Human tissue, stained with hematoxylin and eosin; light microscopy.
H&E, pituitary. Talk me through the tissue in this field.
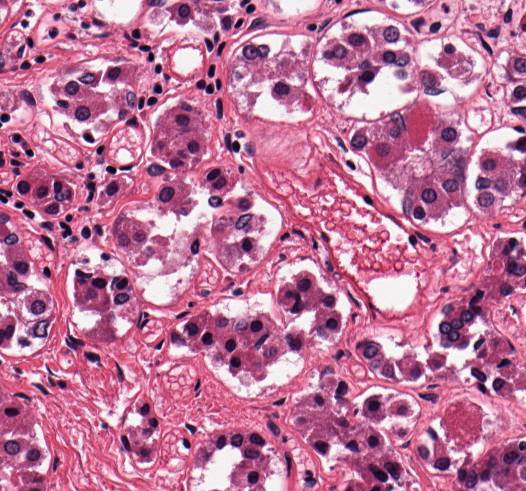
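Across the whole field, the cells are gathered into rounded nests with thin fibrous septa between them. Each nest cell is large and polygonal, with plenty of cytoplasm. Their nuclei are round, and in many of them you can make out a nucleolus. Now follow the pink septa: the nuclei within them are small, dark and elongated.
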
